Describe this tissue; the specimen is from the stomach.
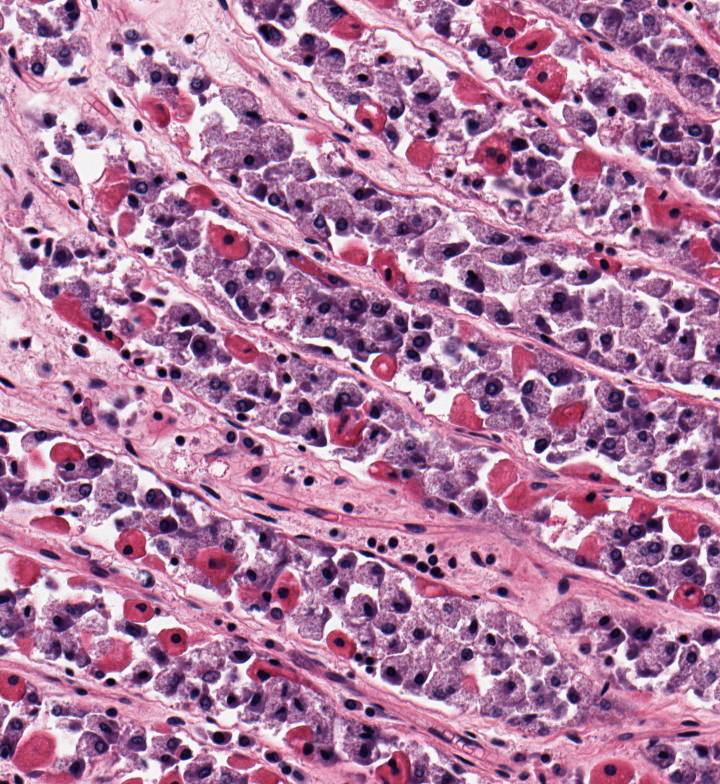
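Thin pink fibrous septa with spindle-shaped nuclei run between the bands of cells. You won't find glands or follicles with lumens among those bands, and there are no fat cells anywhere in the field. Narrow white clefts part many of the cells from each other and from the septa.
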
